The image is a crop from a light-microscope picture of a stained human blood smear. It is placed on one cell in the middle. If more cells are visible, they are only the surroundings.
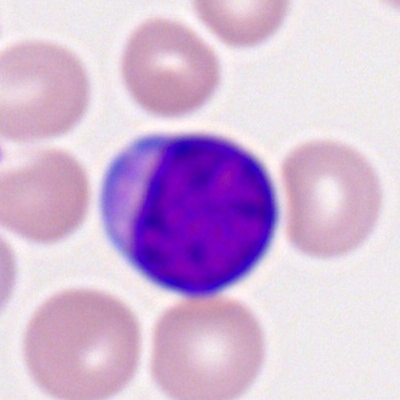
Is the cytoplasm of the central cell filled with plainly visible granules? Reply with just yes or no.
No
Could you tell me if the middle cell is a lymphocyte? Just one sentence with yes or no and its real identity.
No, the cell in the middle is recognised as a blast rather than a lymphocyte.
